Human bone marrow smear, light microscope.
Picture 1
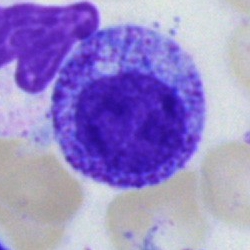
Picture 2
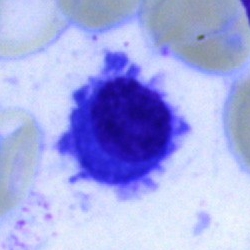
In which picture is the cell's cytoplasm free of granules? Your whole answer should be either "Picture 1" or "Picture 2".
Picture 2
